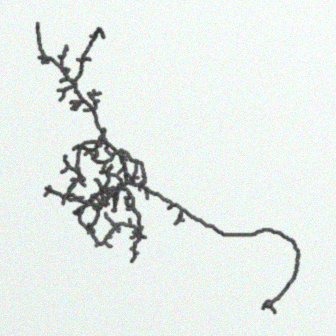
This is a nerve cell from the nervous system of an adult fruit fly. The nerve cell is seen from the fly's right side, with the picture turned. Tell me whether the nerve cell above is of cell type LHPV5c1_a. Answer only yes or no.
no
